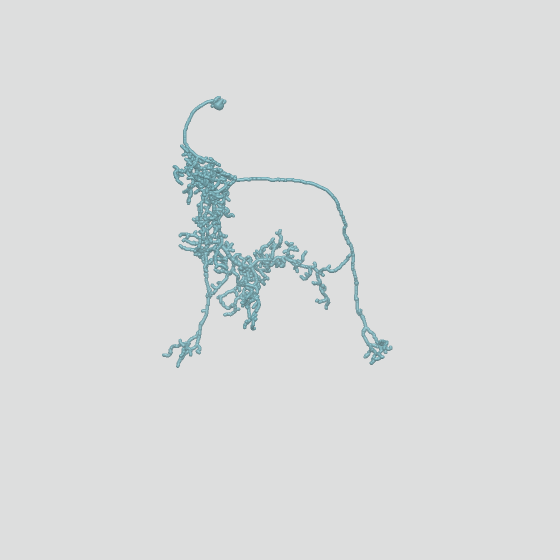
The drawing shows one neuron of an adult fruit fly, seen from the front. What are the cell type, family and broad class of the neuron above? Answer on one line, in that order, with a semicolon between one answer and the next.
PS111; hemilineage SMPp&v1_posterior; central-brain intrinsic neuron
